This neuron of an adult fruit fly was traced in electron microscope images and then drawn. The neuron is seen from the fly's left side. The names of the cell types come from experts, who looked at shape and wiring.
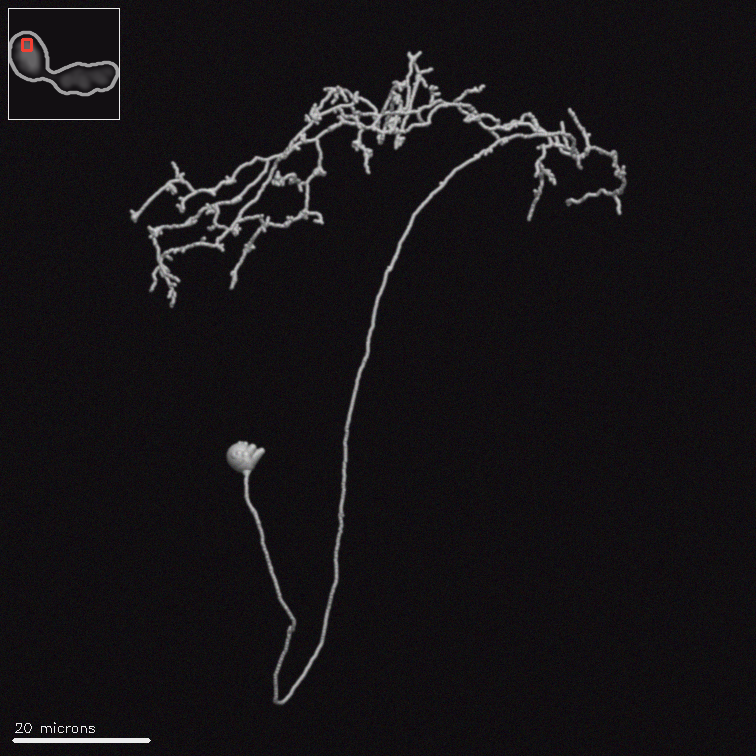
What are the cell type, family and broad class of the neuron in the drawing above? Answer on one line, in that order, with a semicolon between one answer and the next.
SLP087; hemilineage SLPav2; central-brain intrinsic neuron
